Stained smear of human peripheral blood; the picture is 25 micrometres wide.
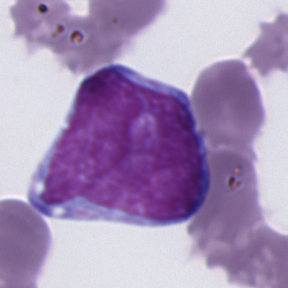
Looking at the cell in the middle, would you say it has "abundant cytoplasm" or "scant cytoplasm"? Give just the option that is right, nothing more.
Scant cytoplasm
